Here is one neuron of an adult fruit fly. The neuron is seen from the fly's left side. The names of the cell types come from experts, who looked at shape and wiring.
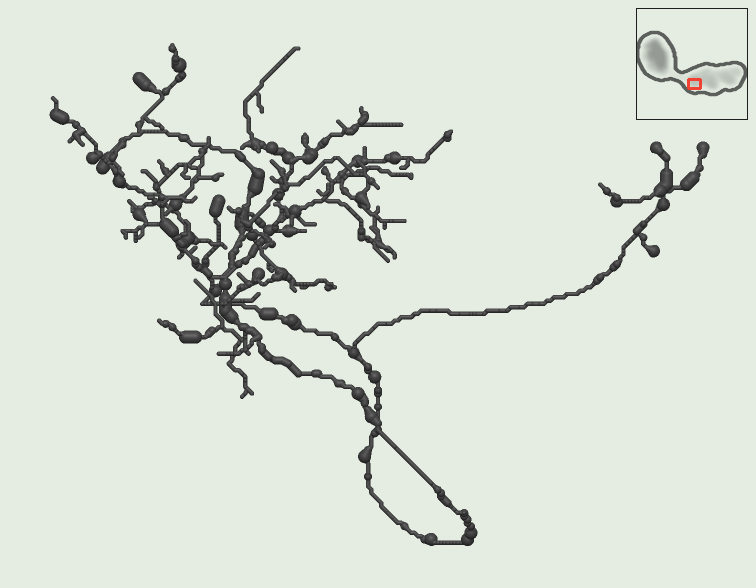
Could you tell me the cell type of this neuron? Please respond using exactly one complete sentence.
It is to cell type IN01B051_a that the neuron belongs.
